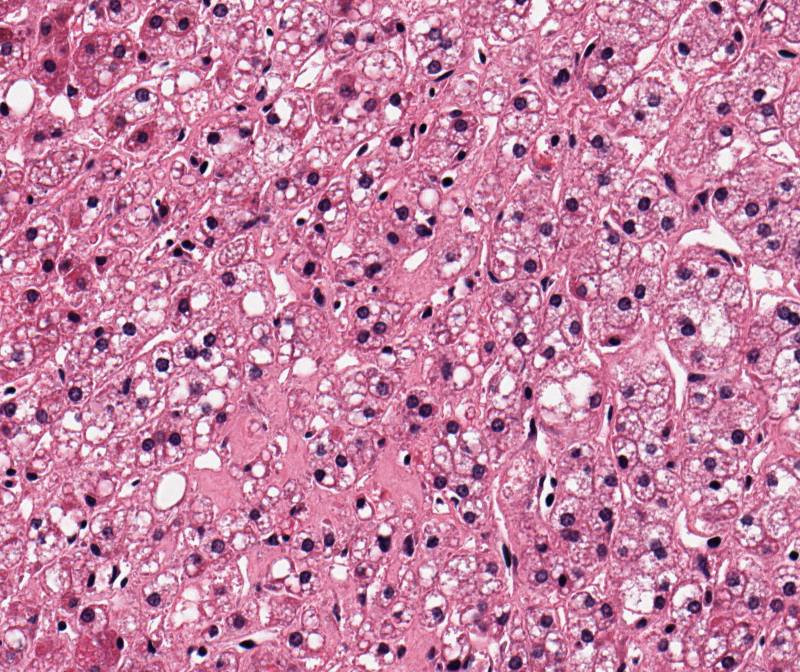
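Adrenal gland, haematoxylin and eosin stained section. Polygonal cells lie in cords throughout the field, separated by thin slit-like spaces lined by flattened, elongated dark nuclei. Most of these cells have pale cytoplasm filled with many small clear vacuoles; a few at the far left edge have denser, more deeply pink cytoplasm than the rest.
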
